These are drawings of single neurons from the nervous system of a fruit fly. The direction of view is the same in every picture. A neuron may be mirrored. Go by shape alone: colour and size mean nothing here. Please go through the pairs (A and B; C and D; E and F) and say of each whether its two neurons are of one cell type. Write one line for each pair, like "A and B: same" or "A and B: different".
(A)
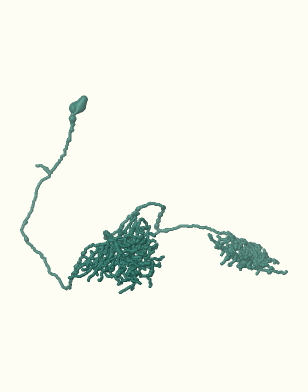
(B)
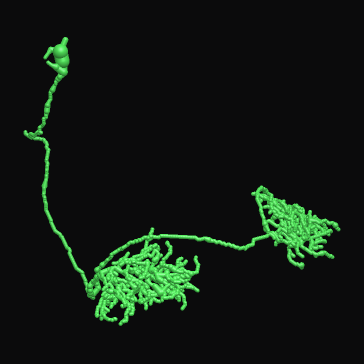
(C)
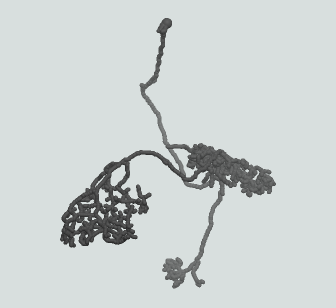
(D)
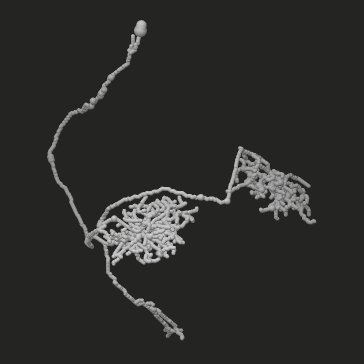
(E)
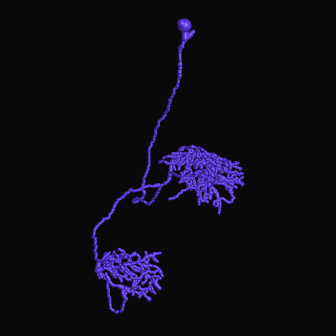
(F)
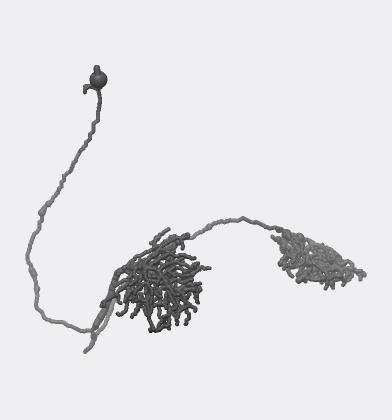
A and B: same
C and D: same
E and F: same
